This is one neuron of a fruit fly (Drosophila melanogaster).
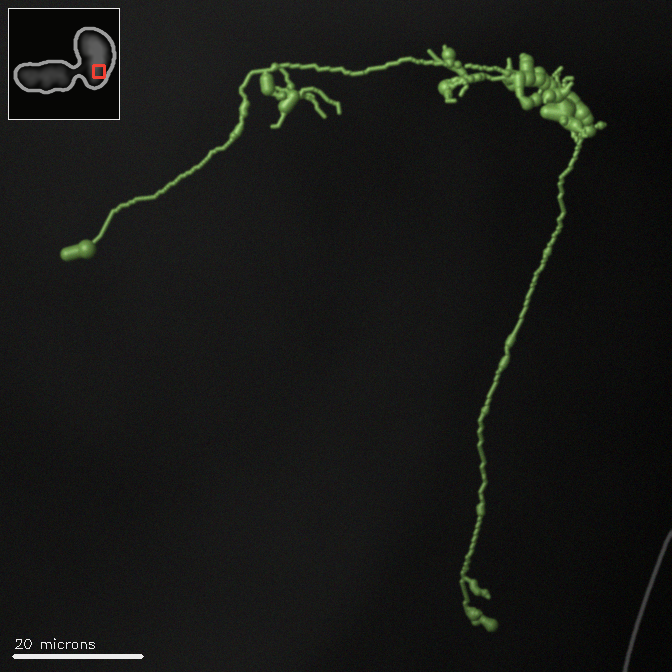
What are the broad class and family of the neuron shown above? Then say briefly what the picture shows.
Its broad class is optic-lobe intrinsic neuron. The family is C. From top to bottom in the picture it spans about 90 microns. In this view it is about as wide as it is tall.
